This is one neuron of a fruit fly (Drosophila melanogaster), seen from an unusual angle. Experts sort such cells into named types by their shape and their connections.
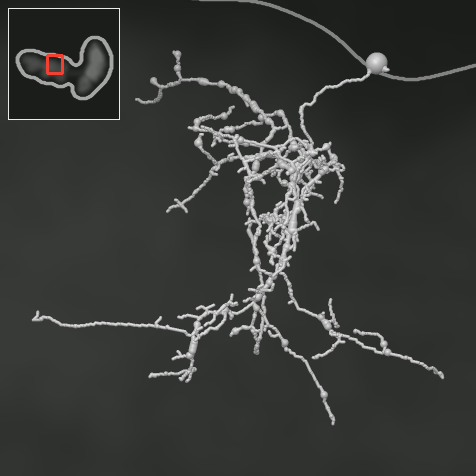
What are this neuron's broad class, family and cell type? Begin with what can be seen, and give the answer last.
It lies in the nerve cord. The picture shows dozens of branch ends. This is a nerve-cord intrinsic neuron. Its family is hemilineage 17A. The cell type is IN17A095.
